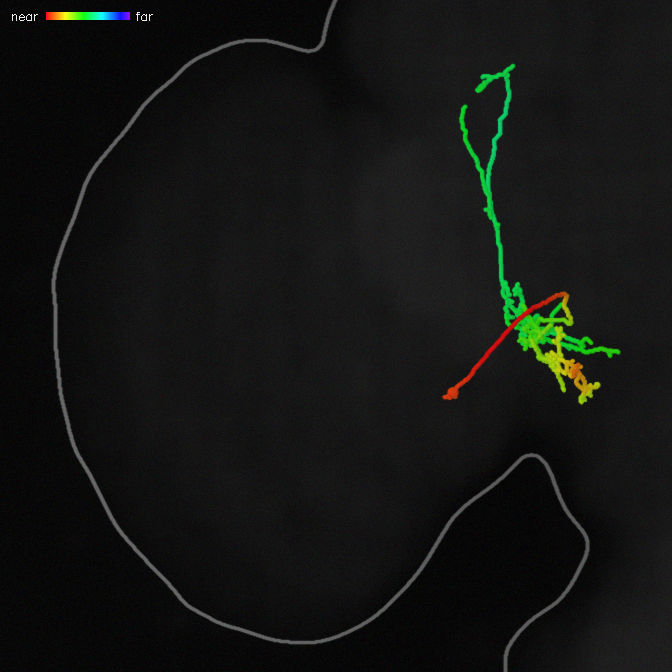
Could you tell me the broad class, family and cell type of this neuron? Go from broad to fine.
central-brain intrinsic neuron; hemilineage WEDa2; WED025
